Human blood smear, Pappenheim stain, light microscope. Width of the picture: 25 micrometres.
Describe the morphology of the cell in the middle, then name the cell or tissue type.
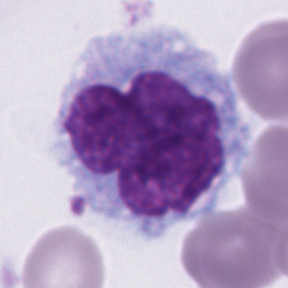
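Its border, I notice, is irregular and ragged rather than smooth. The cytoplasm is pale grey-blue, with a finely speckled, foamy look from many tiny pale spots. I see no coarse or brightly coloured granules there. It is a monocyte.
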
